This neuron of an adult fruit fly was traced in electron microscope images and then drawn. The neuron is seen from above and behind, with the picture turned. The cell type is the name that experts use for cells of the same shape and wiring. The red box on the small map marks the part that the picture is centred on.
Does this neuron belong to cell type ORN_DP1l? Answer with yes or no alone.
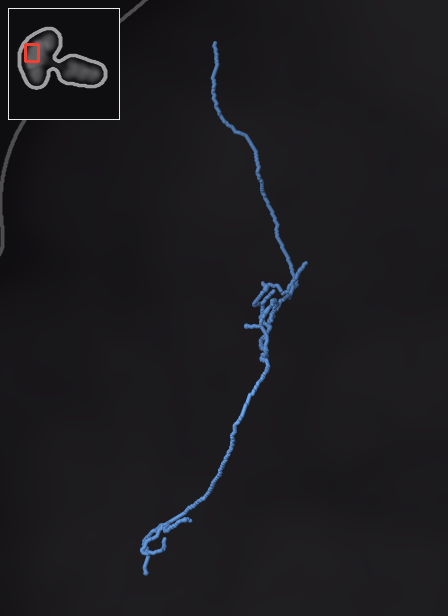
no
